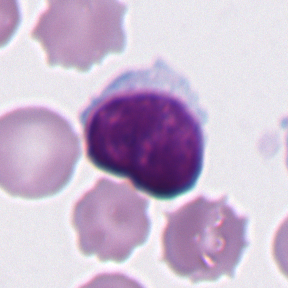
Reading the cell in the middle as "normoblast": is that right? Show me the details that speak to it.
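Taking the features one at a time, I start with the cytoplasm, which is pale blue.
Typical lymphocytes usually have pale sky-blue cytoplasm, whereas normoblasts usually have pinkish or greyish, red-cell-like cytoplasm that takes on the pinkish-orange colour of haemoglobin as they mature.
So the colour goes with typical lymphocyte and against normoblast. Most of the cytoplasm sits like a cap on the upper side of the nucleus, and its upper edge is ragged, with small irregular projections. Next, the chromatin: dark purple and coarsely clumped.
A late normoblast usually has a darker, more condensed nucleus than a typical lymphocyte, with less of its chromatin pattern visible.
A clumped pattern that can still be made out leans towards typical lymphocyte as well. No granules show in the cytoplasm, and several neighbouring red cells have spiky, crenated outlines. Weighing it all, normoblast does not fit; this cell is a typical lymphocyte.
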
